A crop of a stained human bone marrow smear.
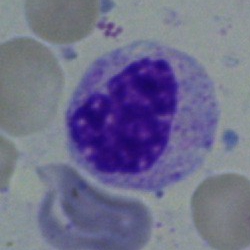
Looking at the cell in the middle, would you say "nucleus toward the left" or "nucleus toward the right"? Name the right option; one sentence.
The nucleus is placed toward the left, whether upper, middle or lower.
